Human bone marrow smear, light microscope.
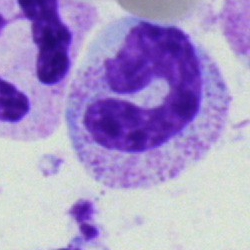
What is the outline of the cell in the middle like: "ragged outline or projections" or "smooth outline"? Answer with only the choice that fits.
Smooth outline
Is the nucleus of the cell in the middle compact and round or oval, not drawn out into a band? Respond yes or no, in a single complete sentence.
No, rather than one compact mass, the nucleus is drawn out into a curved band without separate lobes.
